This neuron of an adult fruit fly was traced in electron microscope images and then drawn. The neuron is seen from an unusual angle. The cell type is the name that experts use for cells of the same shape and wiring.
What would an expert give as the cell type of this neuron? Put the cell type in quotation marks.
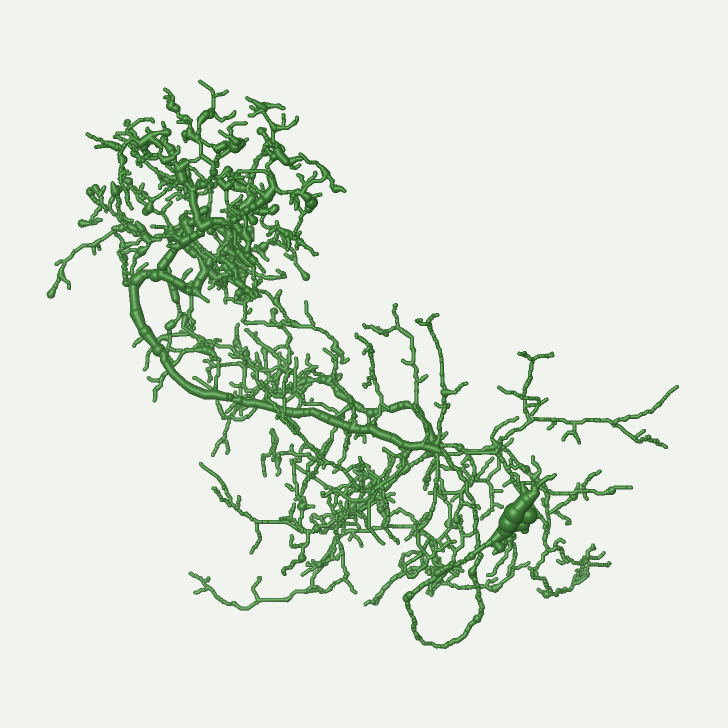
"GNG551"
